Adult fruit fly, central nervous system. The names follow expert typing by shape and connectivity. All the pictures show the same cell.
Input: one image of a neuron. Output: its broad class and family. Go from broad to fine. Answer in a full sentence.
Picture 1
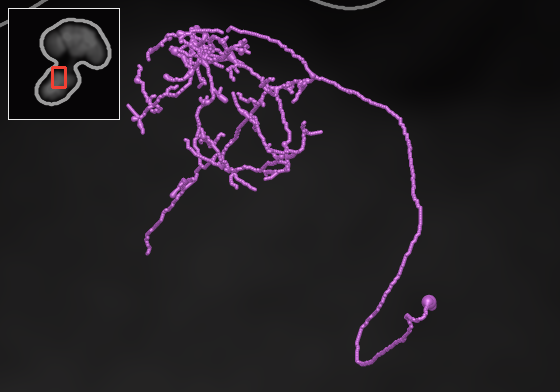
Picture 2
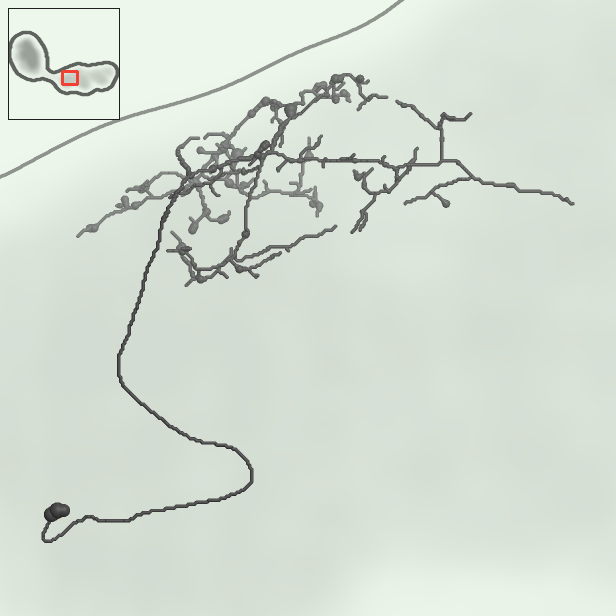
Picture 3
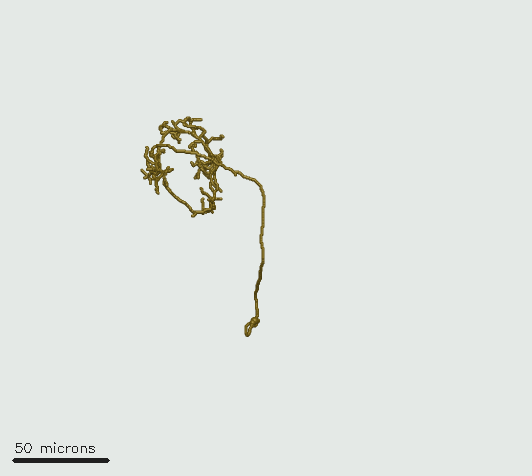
A nerve-cord intrinsic neuron of hemilineage 02A.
